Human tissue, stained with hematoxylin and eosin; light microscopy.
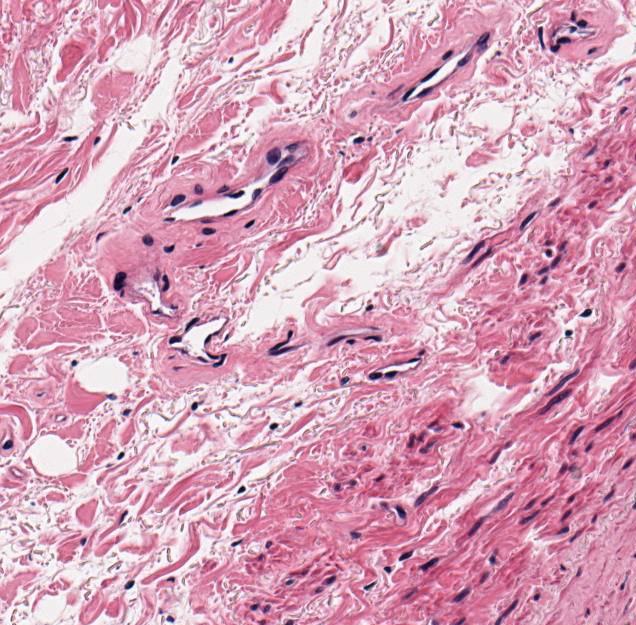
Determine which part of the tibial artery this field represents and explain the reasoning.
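Here the answer is tunica adventitia. Item by item: several small thin-walled vessels with narrow, slit-like, largely empty white lumina cross the upper and central part; the collagen in the upper centre is loose, with pale clear gaps; the lower right is denser and more cellular, its wavy bundles carrying many elongated nuclei.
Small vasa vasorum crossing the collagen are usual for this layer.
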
